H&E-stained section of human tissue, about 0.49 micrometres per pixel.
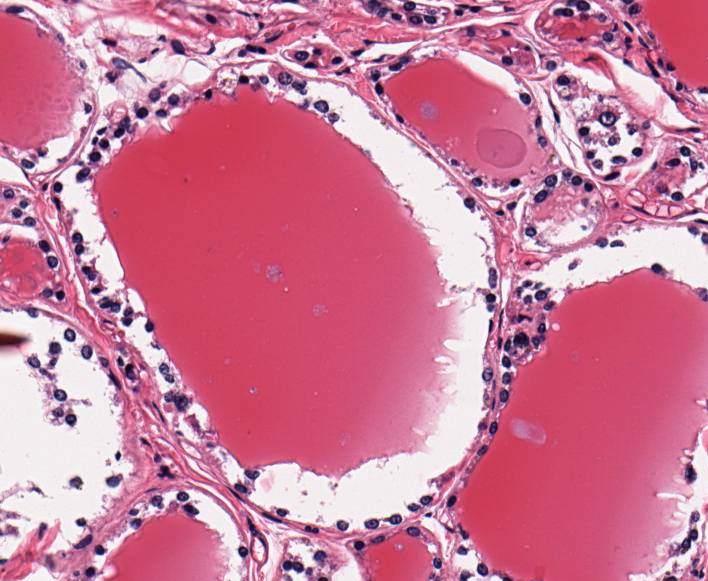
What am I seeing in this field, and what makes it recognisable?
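Thyroid follicle is what this field mainly shows. I see several large rounded follicles making up the field, the largest lying centre-left. Each large follicle is filled with homogeneous pink material.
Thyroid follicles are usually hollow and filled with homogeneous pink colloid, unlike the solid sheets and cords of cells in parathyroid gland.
The lining is a single layer of flattened to low cuboidal cells.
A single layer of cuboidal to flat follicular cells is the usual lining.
I find no papillary folds of epithelium projecting into the lumens.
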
